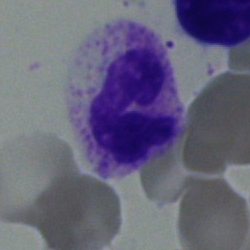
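Band neutrophil, the central cell of a stained human bone marrow smear. Nucleus: a curved band, deeply indented and folded back on itself, with no nucleolus visible. Cytoplasm: pale and almost colourless, its rim broadest to the left of the nucleus. Image quality: slightly blurred, so fine detail appears soft.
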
